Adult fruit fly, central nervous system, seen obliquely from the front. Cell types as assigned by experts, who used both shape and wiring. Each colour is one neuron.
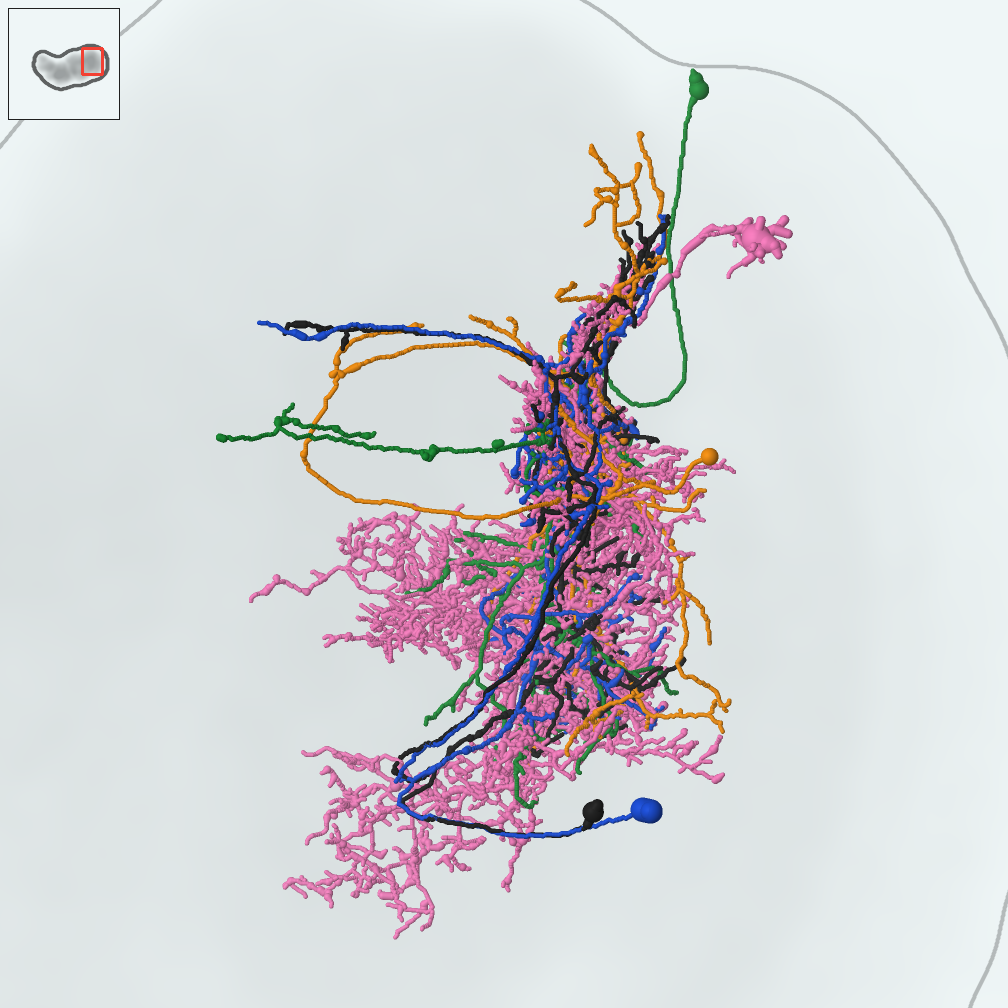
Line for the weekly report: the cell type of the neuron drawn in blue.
AVLP254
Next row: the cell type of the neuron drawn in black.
AVLP253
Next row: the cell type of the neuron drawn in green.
vpoIN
